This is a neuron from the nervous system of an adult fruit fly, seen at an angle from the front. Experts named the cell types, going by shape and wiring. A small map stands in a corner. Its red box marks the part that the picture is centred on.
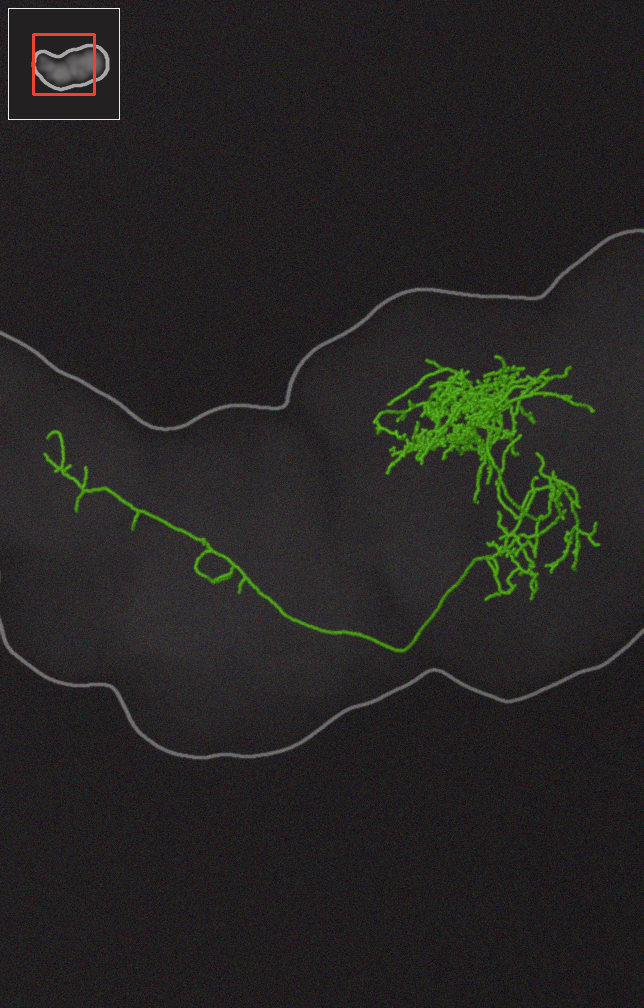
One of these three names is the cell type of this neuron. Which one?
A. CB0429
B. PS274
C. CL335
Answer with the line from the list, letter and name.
A. CB0429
